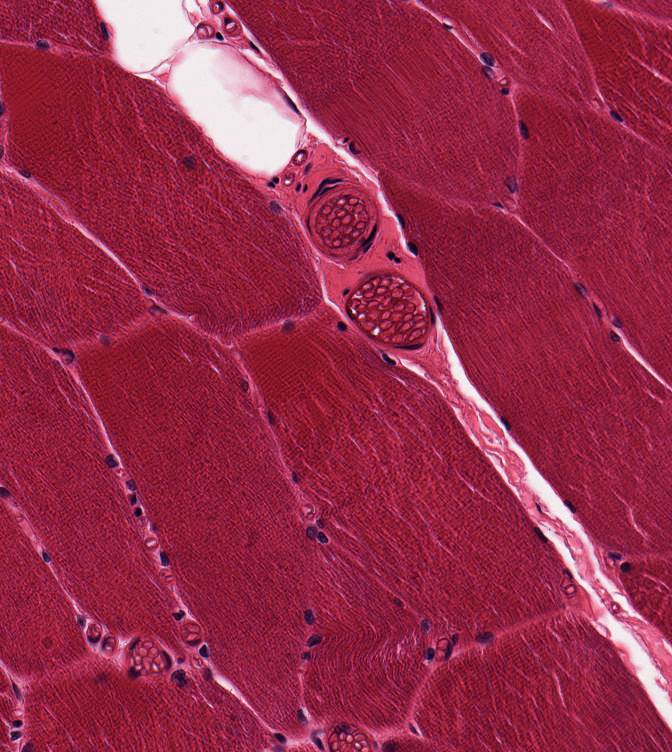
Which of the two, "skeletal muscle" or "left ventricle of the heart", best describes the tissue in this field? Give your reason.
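This is skeletal muscle. Its fibre nuclei are small, dark and flattened and lie at the fibre edges, not in the centres.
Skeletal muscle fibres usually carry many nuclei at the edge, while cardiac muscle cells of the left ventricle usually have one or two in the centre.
A pale, loose connective tissue band runs diagonally between the fibres.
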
